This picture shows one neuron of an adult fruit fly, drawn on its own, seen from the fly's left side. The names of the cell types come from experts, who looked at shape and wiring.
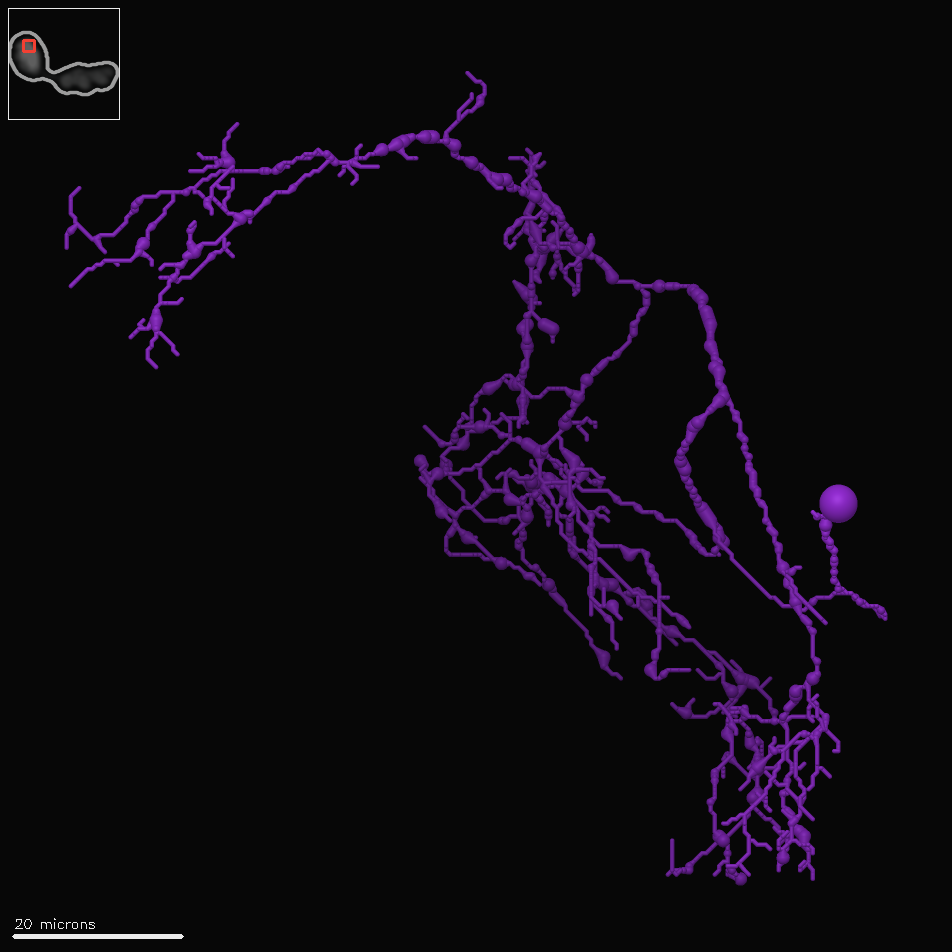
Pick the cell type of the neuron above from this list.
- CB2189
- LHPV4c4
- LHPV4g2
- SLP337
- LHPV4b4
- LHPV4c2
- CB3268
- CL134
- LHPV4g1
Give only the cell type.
CL134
